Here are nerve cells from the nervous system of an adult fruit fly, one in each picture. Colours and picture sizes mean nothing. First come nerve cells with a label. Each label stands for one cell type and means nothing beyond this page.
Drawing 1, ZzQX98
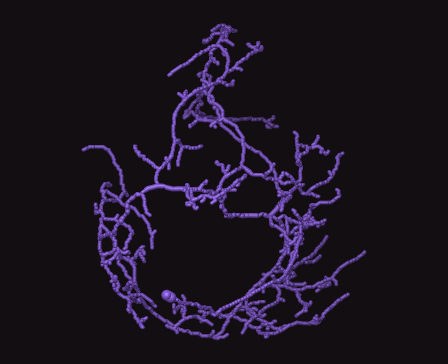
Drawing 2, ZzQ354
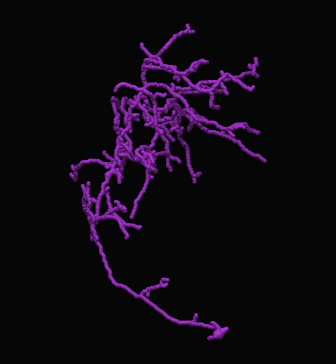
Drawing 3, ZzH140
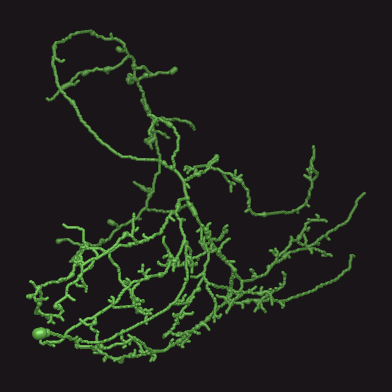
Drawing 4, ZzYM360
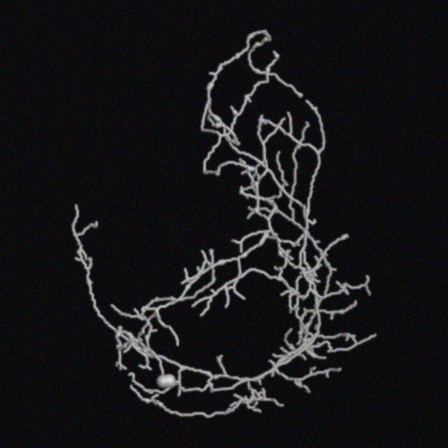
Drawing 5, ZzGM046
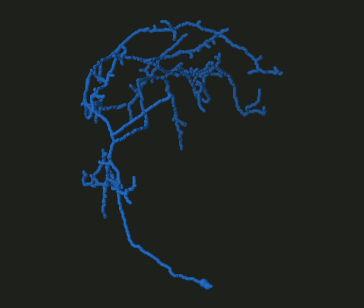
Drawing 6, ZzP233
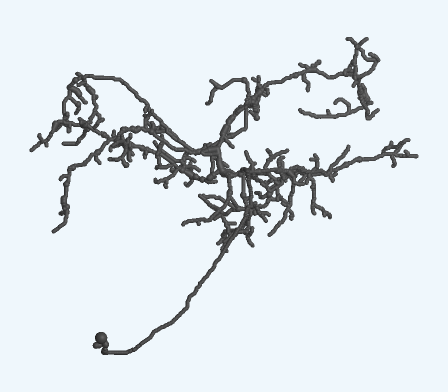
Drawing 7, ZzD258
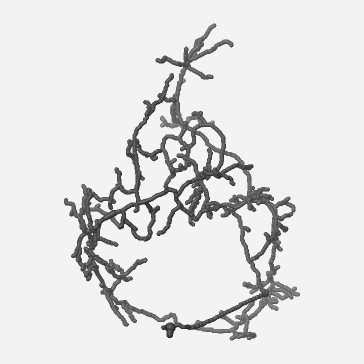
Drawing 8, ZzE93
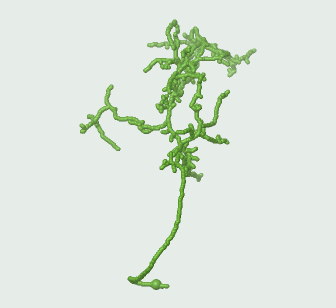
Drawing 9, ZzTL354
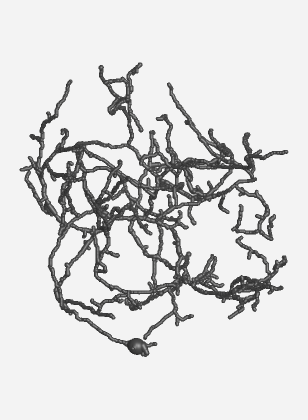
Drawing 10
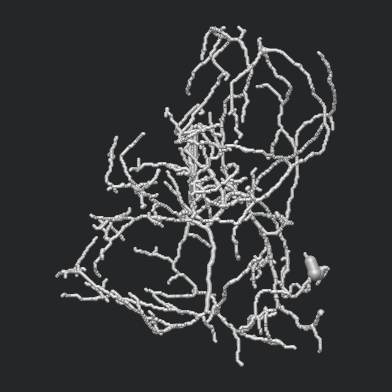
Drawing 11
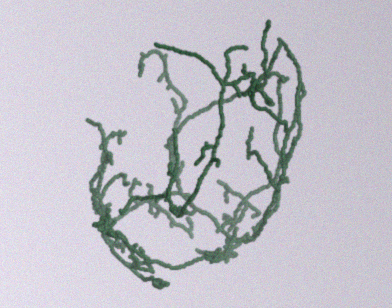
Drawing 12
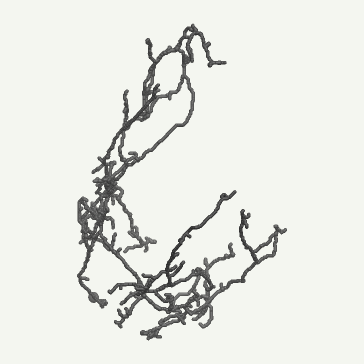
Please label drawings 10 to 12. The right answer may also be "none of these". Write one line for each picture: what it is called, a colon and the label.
10: ZzTL354
11: ZzTL354
12: ZzYM360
